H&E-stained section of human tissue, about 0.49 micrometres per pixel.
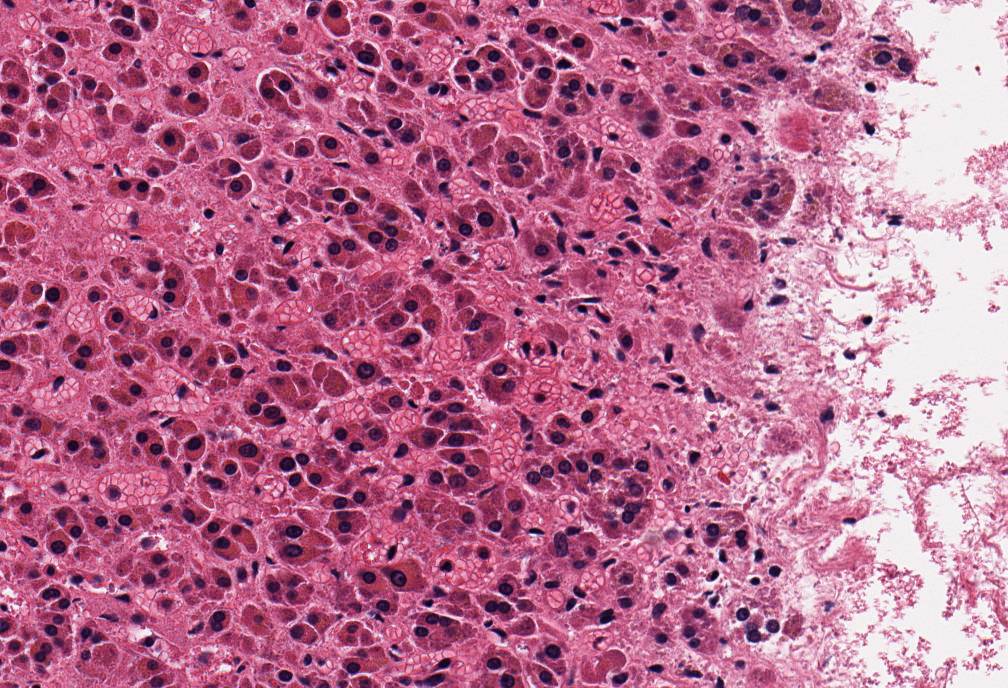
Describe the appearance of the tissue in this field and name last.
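Large polygonal cells fill most of the field in solid sheets and small nests, without glandular lumens. Their nuclei are round, dark and mostly central. Most have abundant granular cytoplasm, pink to reddish-brown. Scattered among them, especially in the left half, are cells with finely bubbly cytoplasm holding many small clear vacuoles. The tissue is adrenal gland.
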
